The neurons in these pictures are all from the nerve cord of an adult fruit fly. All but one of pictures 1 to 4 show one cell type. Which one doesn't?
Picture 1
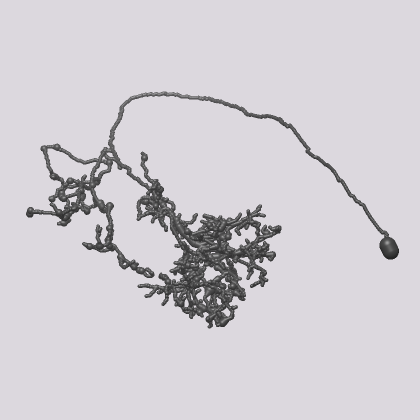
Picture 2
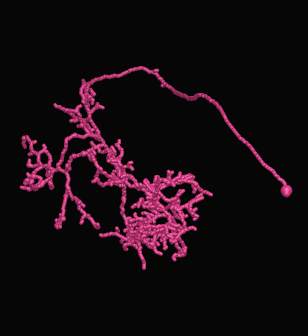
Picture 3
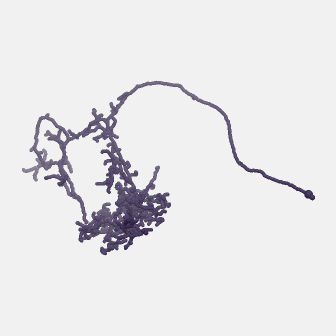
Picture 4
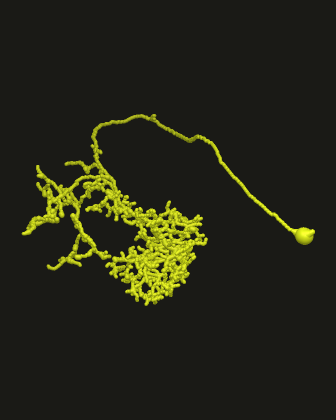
Picture 3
